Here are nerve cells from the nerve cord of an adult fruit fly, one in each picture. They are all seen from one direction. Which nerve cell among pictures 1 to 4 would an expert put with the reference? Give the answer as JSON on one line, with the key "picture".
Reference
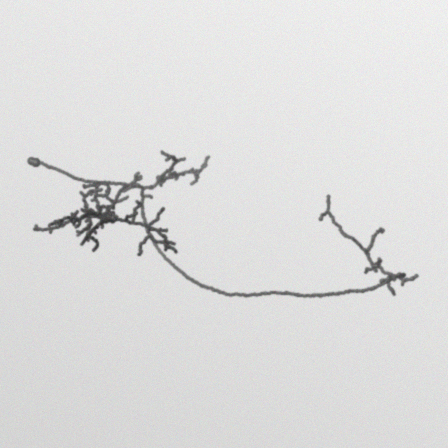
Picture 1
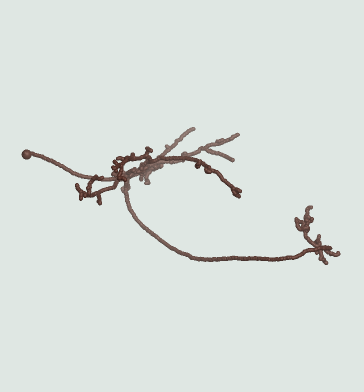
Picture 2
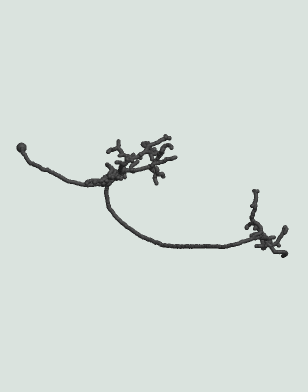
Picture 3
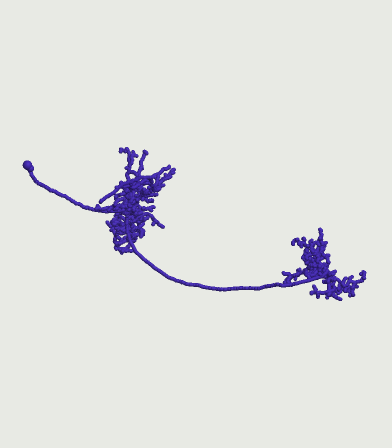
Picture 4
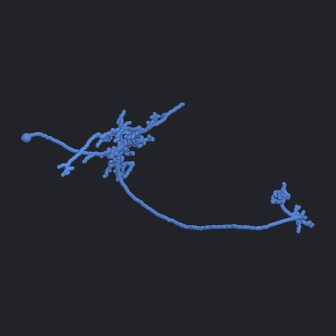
{"picture": 1}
